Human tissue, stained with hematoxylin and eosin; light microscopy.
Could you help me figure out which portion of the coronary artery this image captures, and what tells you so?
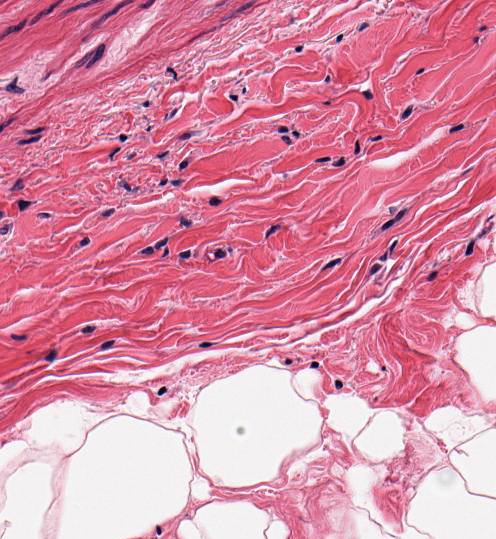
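Tunica adventitia. Dense pink fibrous tissue fills upper two-thirds; fat occupies bottom strip. Nuclei between collagen bundles small, dark, elongated, fibroblast-like.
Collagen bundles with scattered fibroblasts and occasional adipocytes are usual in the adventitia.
Adipocytes along bottom: large clear spaces bounded by thin pink membranes. Upper left: finer, paler fibres, looser and wispy.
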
